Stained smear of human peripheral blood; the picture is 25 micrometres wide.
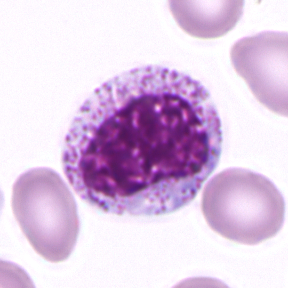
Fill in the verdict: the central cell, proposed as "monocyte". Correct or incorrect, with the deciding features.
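The name monocyte does not fit; this cell is a metamyelocyte. It has a round, smooth outline and is about 14 micrometres across, with a nucleus of about 12 by 9 micrometres filling about 50% of the cell's area.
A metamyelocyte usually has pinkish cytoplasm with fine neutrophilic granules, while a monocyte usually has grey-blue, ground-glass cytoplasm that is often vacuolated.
Here the cytoplasm forms a pale lilac rim all around the nucleus, with many small reddish-purple granules and no clear vacuoles, which sets it apart from the grey-blue cytoplasm of a monocyte.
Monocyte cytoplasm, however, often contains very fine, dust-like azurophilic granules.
The granules by themselves could therefore suit either name; the lilac rather than grey-blue cytoplasm is what separates them.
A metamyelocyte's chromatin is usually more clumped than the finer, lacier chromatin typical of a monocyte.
The chromatin in this cell is dark purple and coarsely clumped, a point for metamyelocyte and against monocyte.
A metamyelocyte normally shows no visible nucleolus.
None can be seen in this nucleus.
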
